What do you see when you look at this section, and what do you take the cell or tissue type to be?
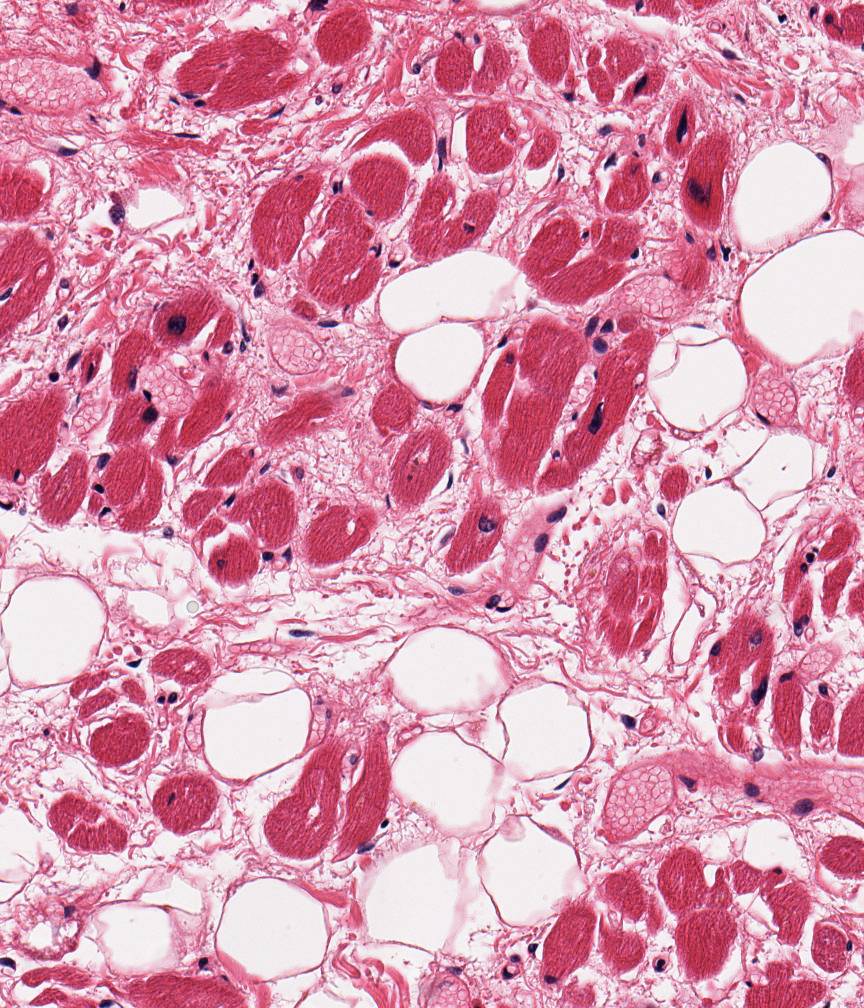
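Most muscle fibres here are cut across or obliquely; some show a single dark nucleus centrally. Clear, empty-looking fat cells lie among the muscle groups, mostly right and lower. Between groups is loose, pale pink, wispy connective tissue. This is the atrial appendage of the heart.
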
